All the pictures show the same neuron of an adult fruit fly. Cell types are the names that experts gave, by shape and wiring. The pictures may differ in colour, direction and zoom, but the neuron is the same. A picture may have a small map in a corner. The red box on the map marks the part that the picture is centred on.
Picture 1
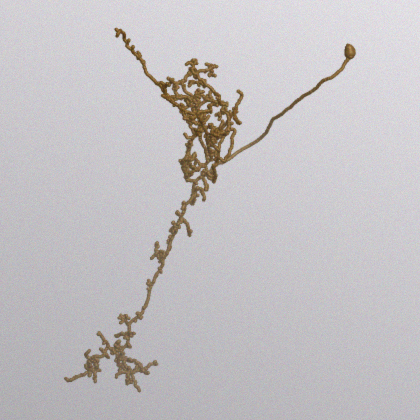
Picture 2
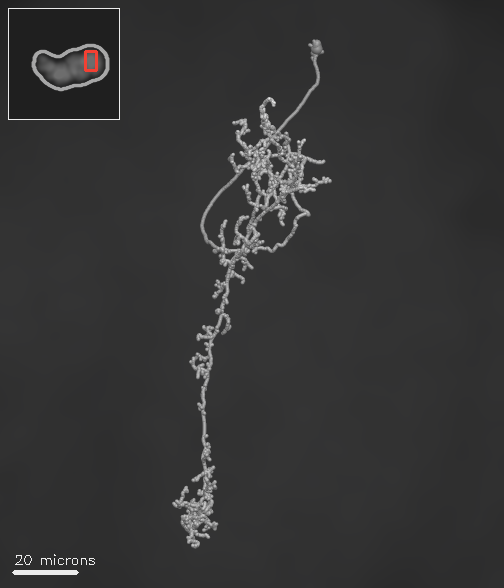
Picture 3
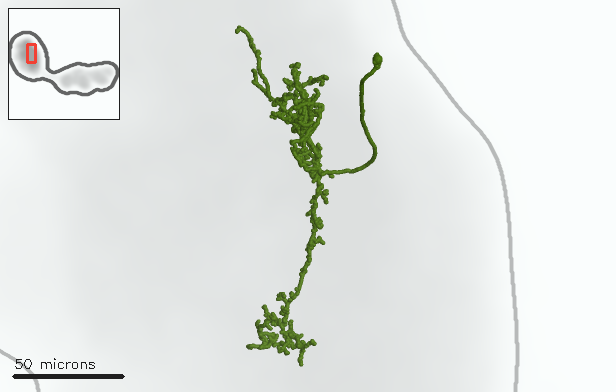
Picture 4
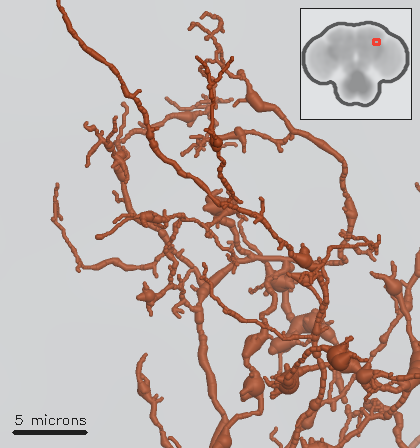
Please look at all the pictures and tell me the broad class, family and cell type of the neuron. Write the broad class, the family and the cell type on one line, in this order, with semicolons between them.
central-brain intrinsic neuron; hemilineage VPNp&v1_posterior; WEDPN6A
